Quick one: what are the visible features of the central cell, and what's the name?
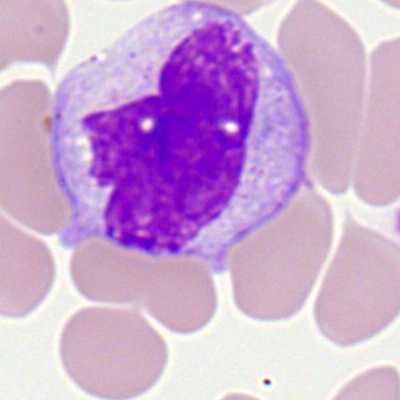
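Nuclear shape is irregular and folded, with a jagged left border. Chromatin stains dark purple and is mottled rather than evenly dense. Pale grey-blue cytoplasm carries scattered fine pink-purple granules. The cell is a monocyte.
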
